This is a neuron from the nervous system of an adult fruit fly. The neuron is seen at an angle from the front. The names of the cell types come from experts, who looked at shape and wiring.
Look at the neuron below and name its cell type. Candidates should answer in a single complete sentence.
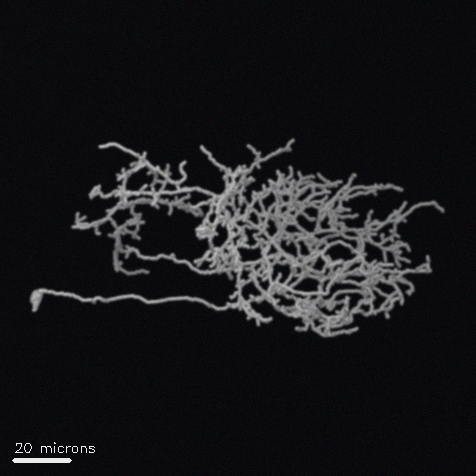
The cell type designation of this neuron is IN13B021.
